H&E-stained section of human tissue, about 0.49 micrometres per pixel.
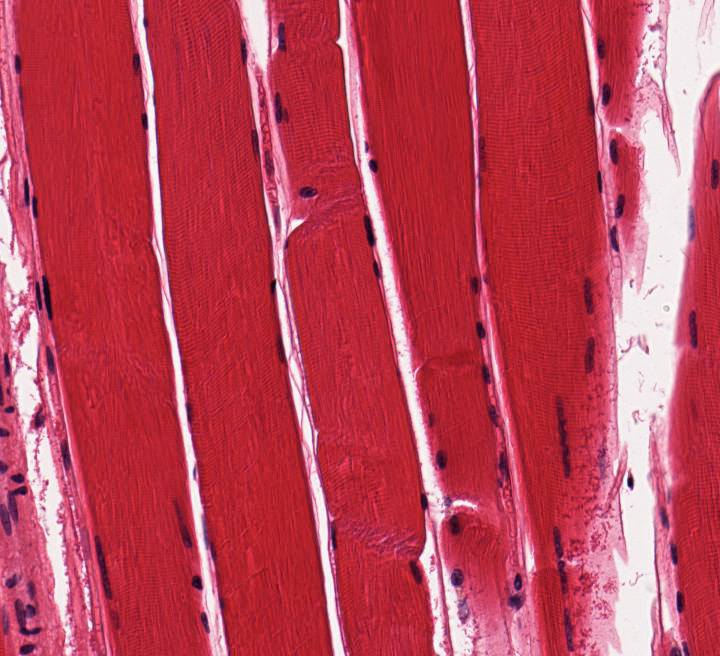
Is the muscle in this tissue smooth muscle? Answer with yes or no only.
No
